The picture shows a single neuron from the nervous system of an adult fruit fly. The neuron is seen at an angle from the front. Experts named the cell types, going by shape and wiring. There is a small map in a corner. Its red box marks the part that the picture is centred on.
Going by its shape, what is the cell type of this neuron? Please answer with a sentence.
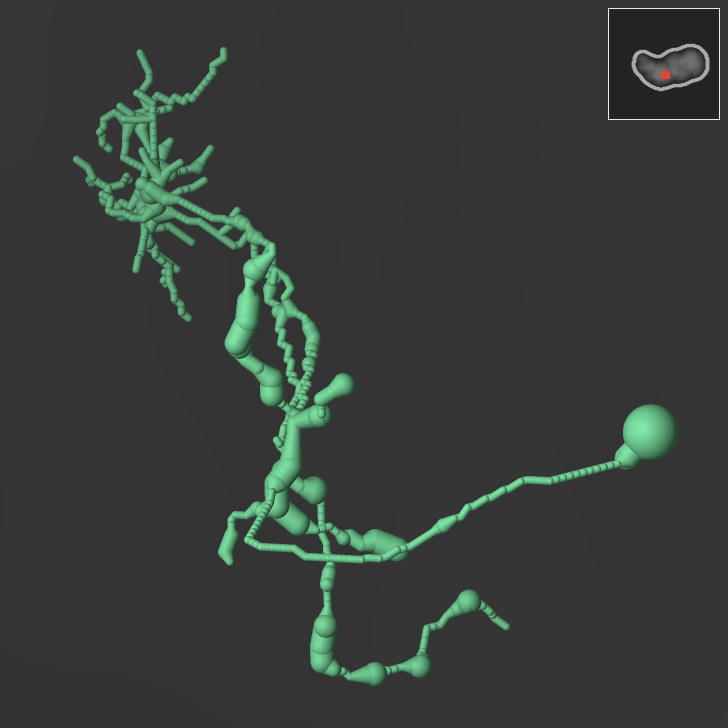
The cell type is Mi13.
